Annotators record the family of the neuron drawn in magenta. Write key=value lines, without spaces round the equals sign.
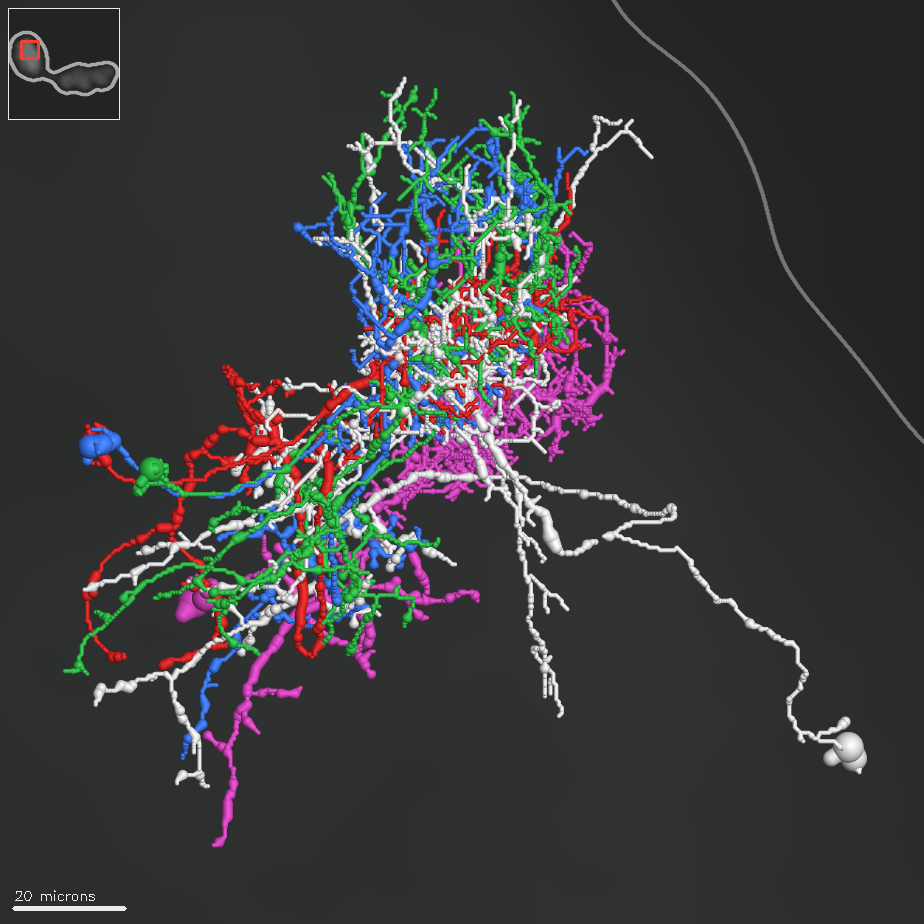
family=hemilineage VLPl2_posterior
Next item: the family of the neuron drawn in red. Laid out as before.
family=hemilineage VLPl2_posterior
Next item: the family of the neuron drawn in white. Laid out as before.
family=LHPV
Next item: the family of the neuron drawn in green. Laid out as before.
family=hemilineage VLPl2_posterior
